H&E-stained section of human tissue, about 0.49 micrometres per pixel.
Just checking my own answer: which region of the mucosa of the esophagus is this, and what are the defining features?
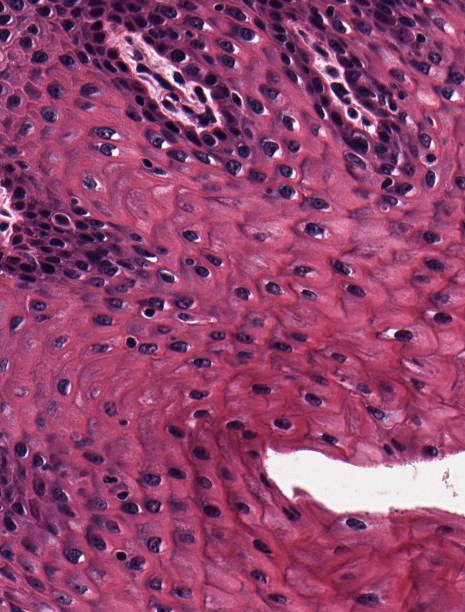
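So this is stratified squamous nonkeratinized epithelium, filling nearly the whole field, with no glands. Along the upper left and top I see crowded small dark nuclei with scant cytoplasm; toward the lower right the cells grow larger, with abundant pink cytoplasm and nuclei spaced wider apart.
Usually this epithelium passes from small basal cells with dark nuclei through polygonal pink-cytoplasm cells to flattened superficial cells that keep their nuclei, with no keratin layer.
And yes, the flattened cells at the lower right still have their nuclei, with no anucleate keratin layer seen.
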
